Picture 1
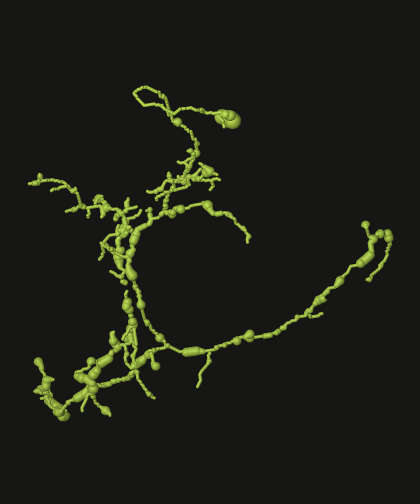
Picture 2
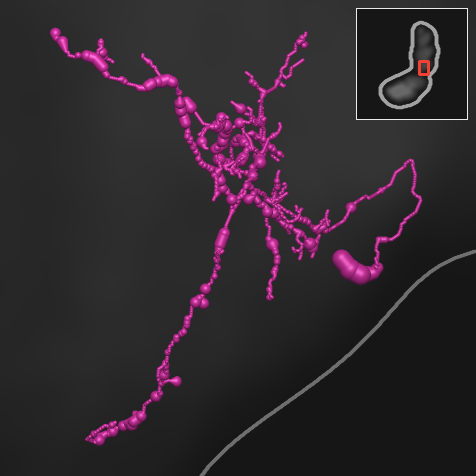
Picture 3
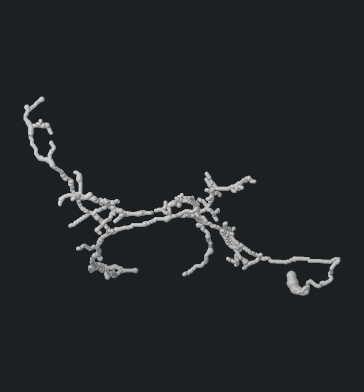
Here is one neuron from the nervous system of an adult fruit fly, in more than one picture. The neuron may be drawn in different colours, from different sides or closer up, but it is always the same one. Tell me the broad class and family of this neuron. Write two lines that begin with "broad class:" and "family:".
broad class: nerve-cord intrinsic neuron
family: hemilineage 14A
